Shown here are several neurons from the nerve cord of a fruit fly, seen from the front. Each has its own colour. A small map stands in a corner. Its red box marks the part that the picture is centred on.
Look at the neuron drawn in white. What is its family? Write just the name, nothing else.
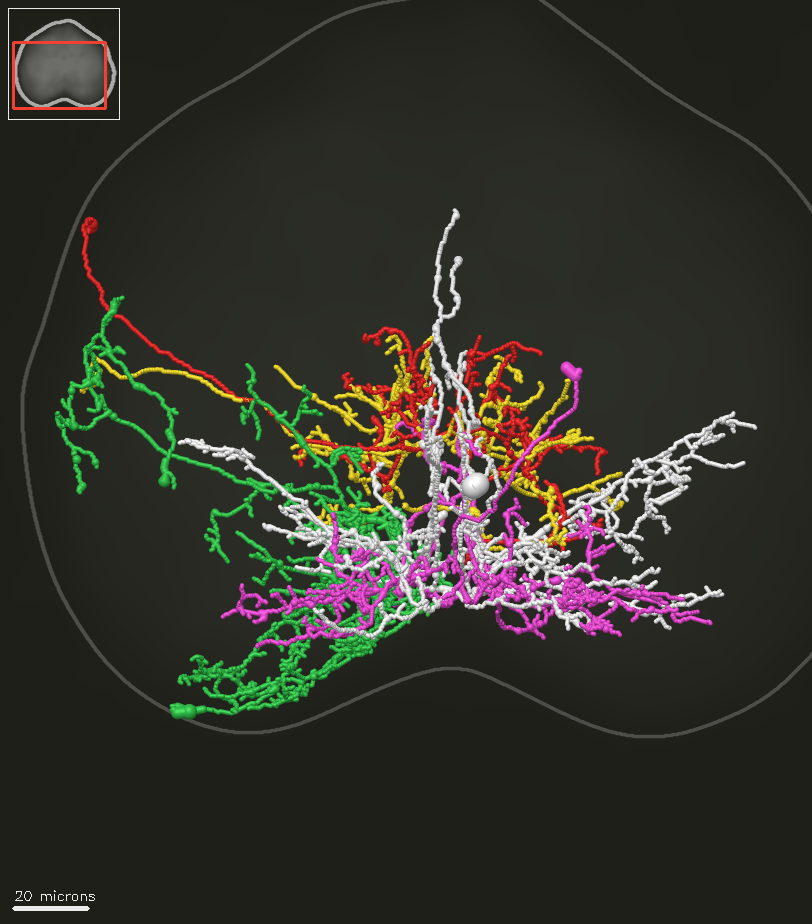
hemilineage 09B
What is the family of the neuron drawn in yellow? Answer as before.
hemilineage 09B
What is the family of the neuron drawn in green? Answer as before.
hemilineage 04B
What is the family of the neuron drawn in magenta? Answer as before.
hemilineage 09B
